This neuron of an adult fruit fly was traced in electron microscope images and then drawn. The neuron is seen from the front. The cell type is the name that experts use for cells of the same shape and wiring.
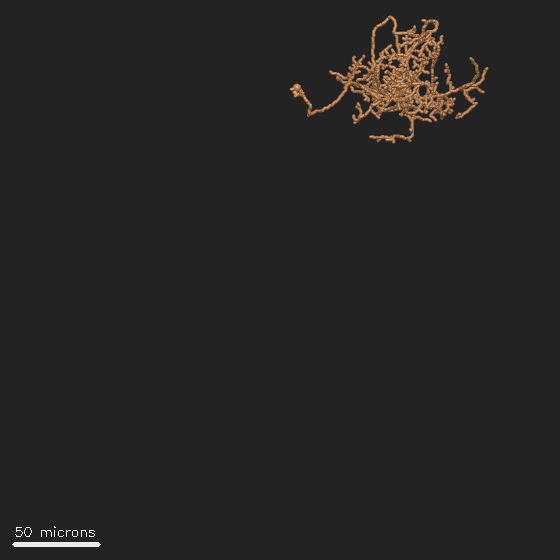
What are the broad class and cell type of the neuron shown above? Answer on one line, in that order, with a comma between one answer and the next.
central-brain intrinsic neuron, PLP058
